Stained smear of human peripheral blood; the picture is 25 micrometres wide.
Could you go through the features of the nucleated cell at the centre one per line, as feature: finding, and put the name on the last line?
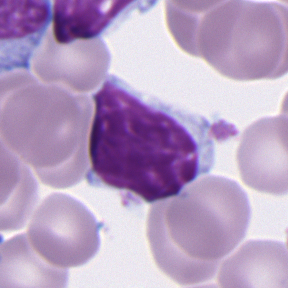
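Nucleus: one single unlobed mass
Position of cytoplasm: mainly on the right side of the nucleus
Colour: pale greyish-blue cytoplasm
Edge: ragged rather than smooth
Identification: typical lymphocyte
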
